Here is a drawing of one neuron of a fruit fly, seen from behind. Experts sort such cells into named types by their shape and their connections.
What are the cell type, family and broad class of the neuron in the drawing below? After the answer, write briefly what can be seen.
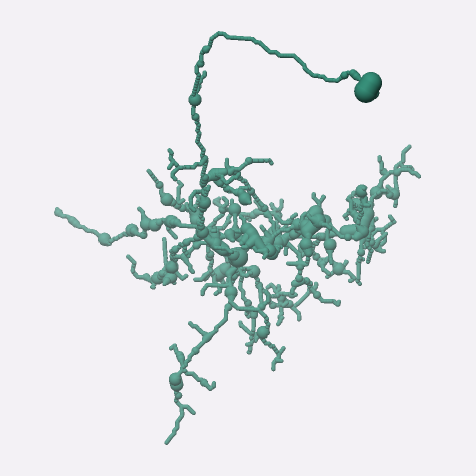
Its cell type is IN20A.22A066. Its family is hemilineage 20A.22A. This is a nerve-cord intrinsic neuron. Its cell body lies at the upper right of the picture. Dozens of branch ends can be seen.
